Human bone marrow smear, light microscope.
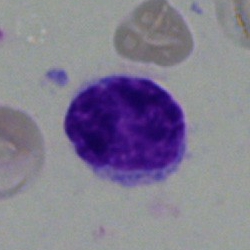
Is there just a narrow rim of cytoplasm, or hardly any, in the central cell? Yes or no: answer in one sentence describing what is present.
Yes, its nucleus fills most of the cell.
